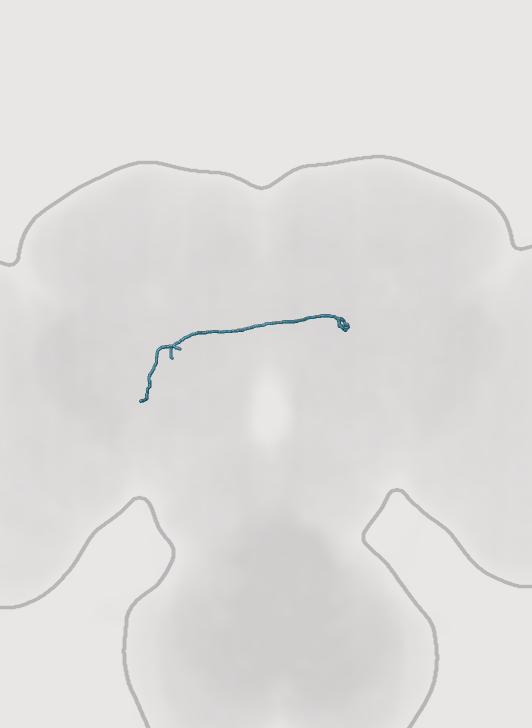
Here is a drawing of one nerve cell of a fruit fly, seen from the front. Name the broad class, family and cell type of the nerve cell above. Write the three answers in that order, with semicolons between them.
sensory neuron entering the brain; class olfactory; ORN_DA3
